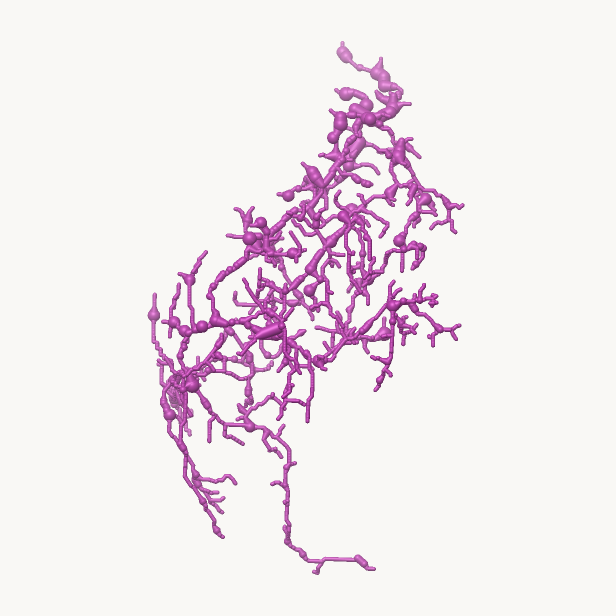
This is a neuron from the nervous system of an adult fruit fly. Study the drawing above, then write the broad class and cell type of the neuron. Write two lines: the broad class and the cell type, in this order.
central-brain intrinsic neuron
CB1964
